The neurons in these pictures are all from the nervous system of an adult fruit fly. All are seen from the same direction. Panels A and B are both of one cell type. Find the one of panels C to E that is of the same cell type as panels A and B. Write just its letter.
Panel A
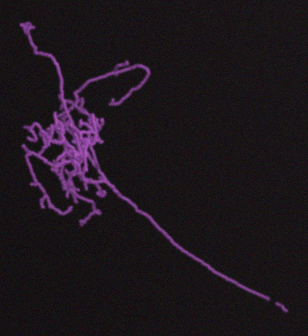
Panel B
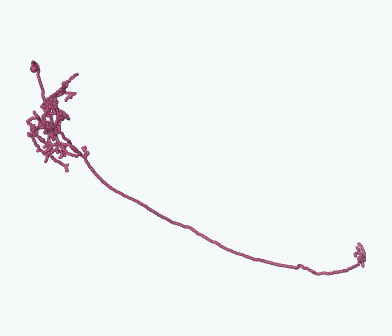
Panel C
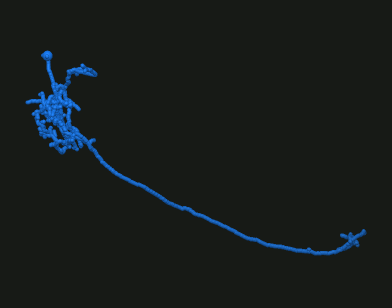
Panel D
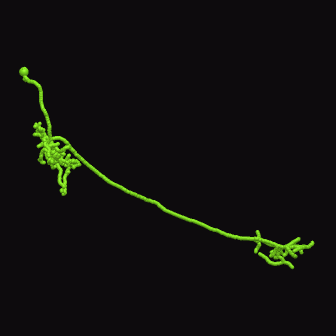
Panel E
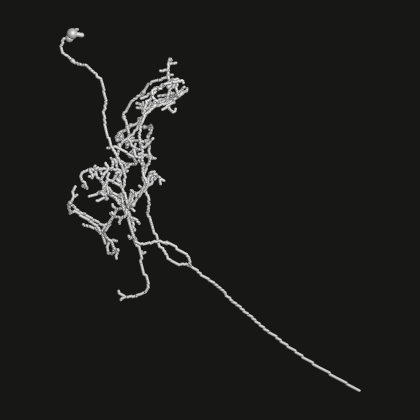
E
